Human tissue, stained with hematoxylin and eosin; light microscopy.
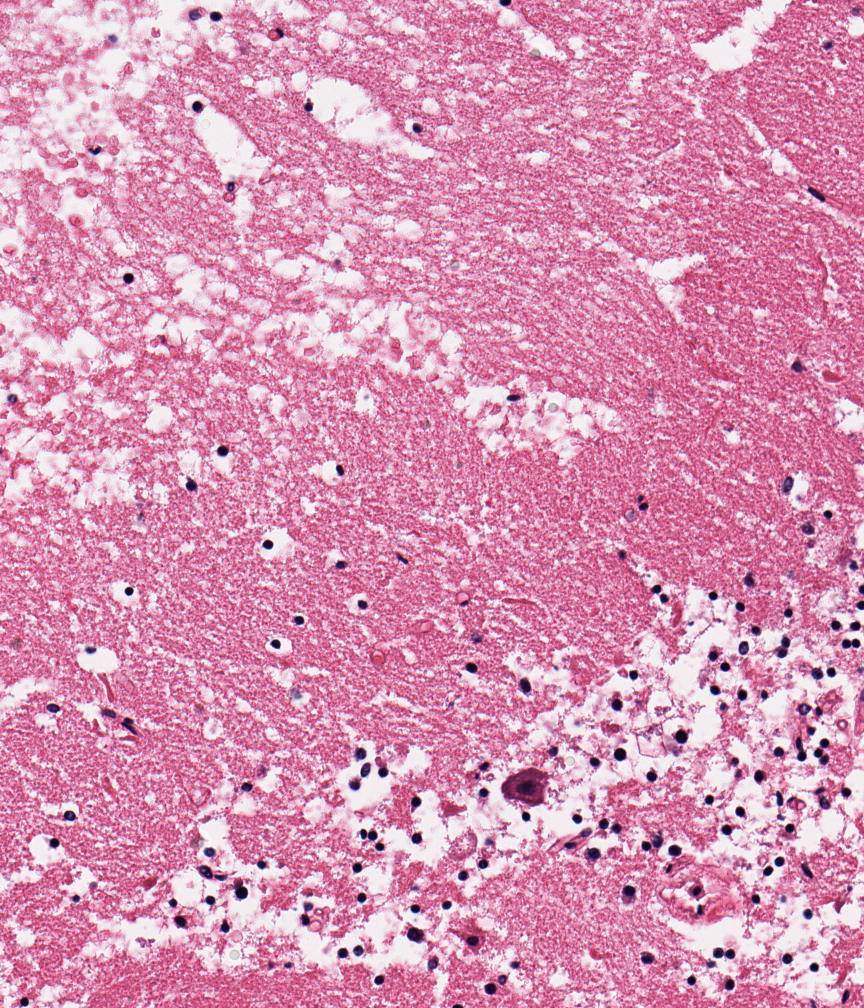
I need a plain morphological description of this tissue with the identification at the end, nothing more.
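Notice first that most of the field is pink, finely fibrillary tissue with very few nuclei. Through it, small round dark nuclei lie singly and sparsely, many sitting in a clear halo. Now look at the lower right: a crowded population of small round dark nuclei sits there, and between them the tissue is loose, with many small clear spaces. This is cerebellum.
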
